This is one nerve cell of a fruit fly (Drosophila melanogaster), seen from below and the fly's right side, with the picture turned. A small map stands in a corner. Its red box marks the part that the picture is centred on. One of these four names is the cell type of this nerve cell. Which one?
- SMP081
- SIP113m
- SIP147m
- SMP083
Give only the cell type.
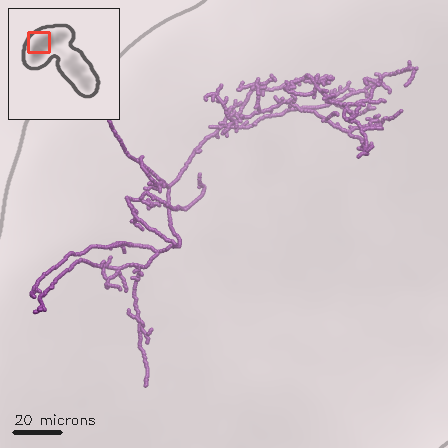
SIP113m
